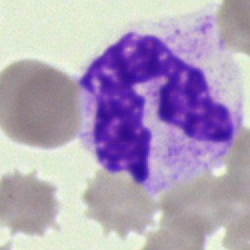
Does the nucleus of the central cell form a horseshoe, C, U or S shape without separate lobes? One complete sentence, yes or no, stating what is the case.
Yes, a band-like curved nucleus without separate lobes is present in this cell.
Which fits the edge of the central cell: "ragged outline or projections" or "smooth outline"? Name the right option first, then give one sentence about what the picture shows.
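Smooth outline. The cell outline is roughly round with no surface projections.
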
